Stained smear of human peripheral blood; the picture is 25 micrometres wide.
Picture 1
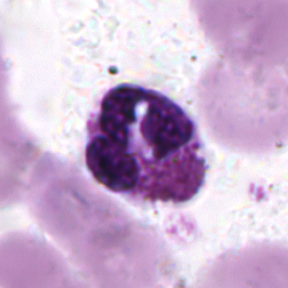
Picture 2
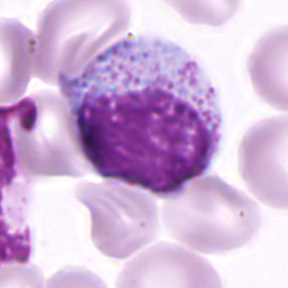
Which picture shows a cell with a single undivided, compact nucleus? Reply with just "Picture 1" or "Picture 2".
Picture 2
